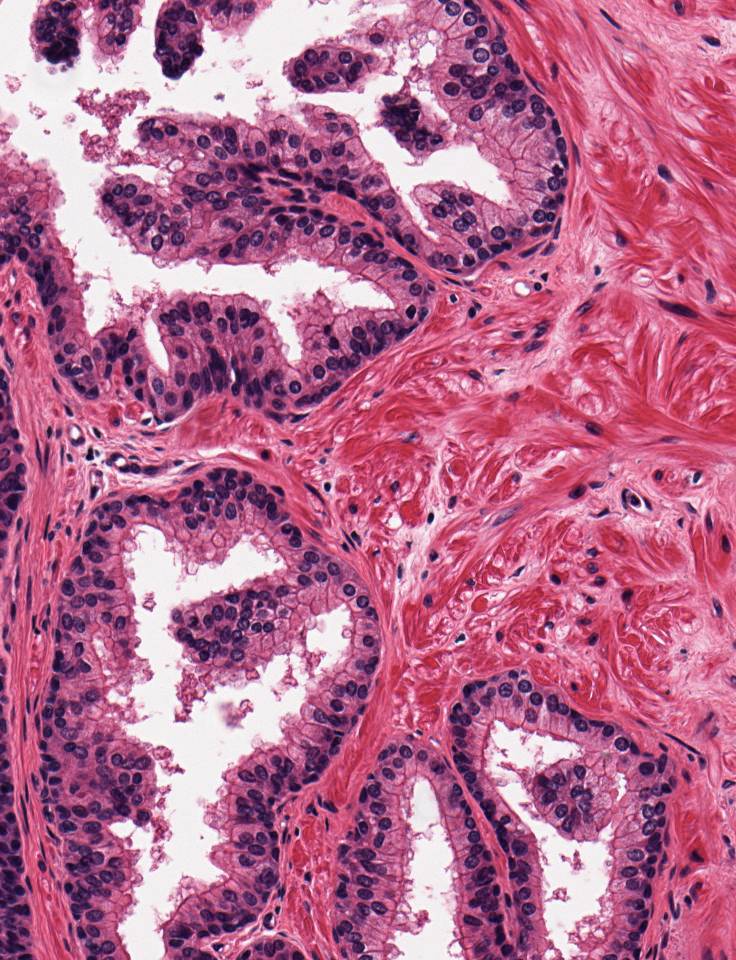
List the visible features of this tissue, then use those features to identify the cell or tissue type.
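First, the lining: tall columnar cells with pale, finely clear cytoplasm. Second, the epithelial nuclei: small, round to oval, dark and fairly uniform in size. Third, the gland edge: a row of flattened dark nuclei lies beneath the columnar cells. Fourth, the stroma at the right: bright pink smooth muscle bundles running in several directions, with spindle-shaped nuclei. The tissue is prostate.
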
